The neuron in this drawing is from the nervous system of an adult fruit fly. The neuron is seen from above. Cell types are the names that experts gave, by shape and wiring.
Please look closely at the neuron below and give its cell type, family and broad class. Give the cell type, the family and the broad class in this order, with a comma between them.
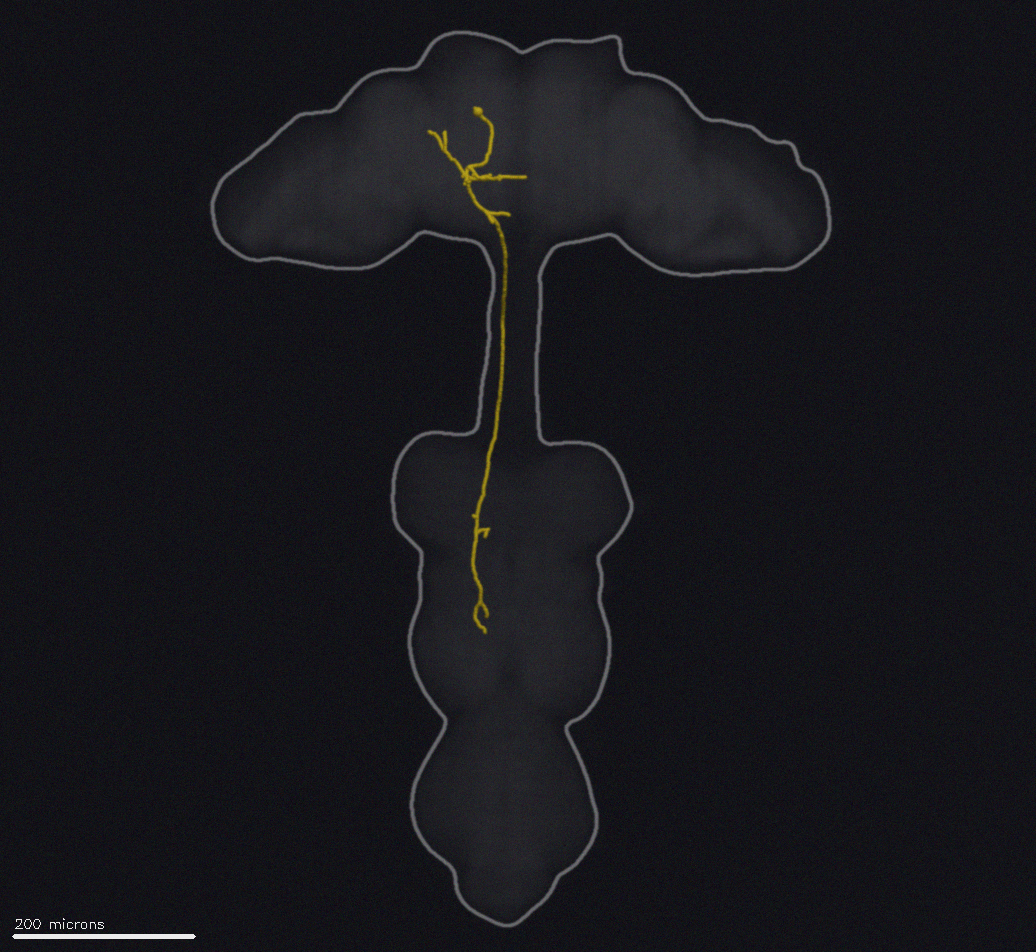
DNg106, hemilineage MX3, descending neuron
